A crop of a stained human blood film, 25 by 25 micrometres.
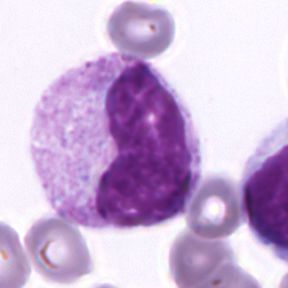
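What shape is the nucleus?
Kidney-shaped, with a notch on its left side.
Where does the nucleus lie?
Against the right side of the cell.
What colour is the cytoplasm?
Pale pinkish-lilac.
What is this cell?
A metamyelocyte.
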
